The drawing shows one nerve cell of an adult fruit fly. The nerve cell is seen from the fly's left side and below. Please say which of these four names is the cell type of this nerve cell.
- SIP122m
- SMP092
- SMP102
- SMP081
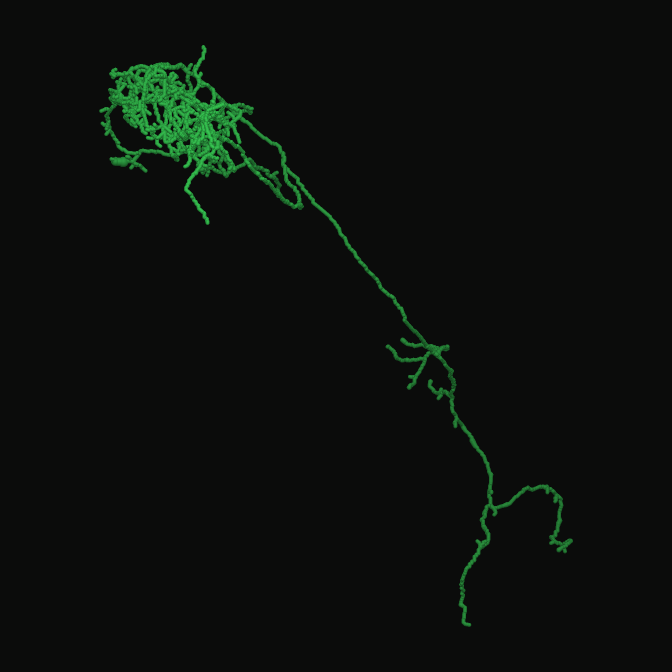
SIP122m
